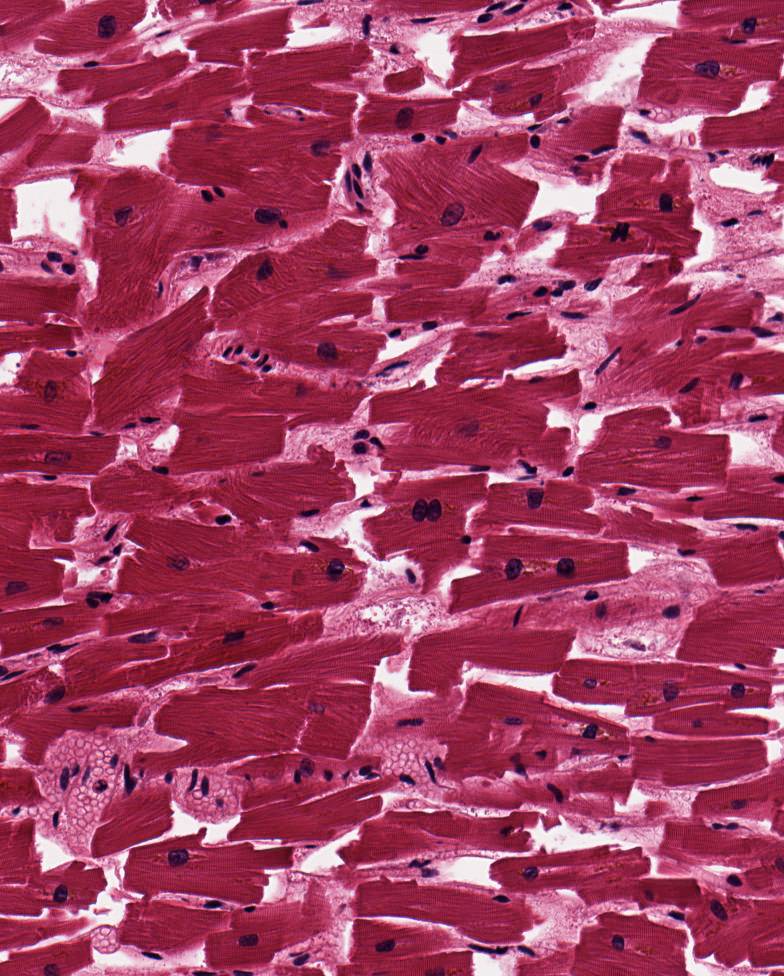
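Left ventricle of the heart: the muscle fibres have deep pink cytoplasm, and I can make out fine cross-striations. Near the centre, one muscle cell has two nuclei side by side. Small golden-brown granules sit close to some muscle nuclei, in the right half for instance. Between fibres, the pale interstitium carries small dark elongated nuclei.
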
